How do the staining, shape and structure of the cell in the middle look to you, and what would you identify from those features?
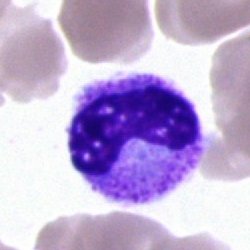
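Nucleus: thick curved band bending around upper part of cell. Chromatin dark purple, coarsely clumped. Cytoplasm pale lilac, filling hollow of the curve, fine purple granules scattered throughout. Band neutrophil.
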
